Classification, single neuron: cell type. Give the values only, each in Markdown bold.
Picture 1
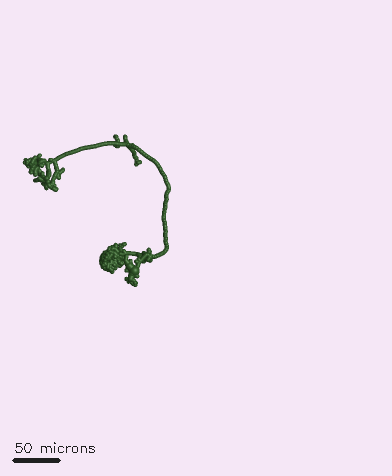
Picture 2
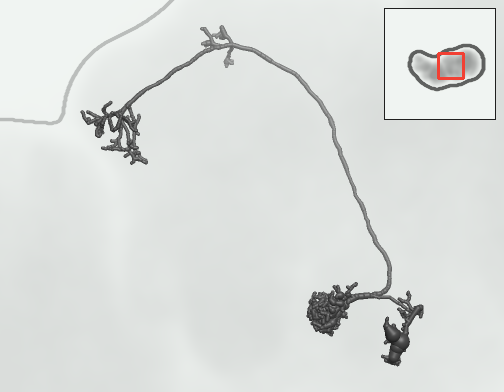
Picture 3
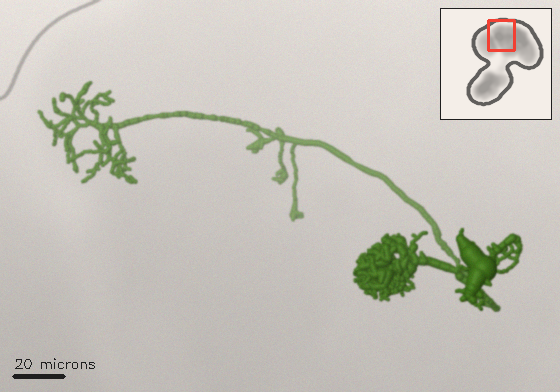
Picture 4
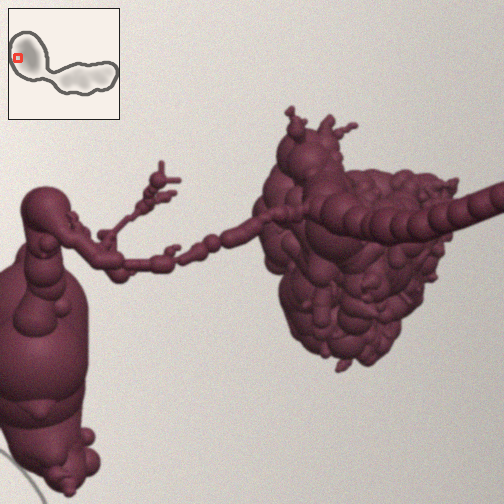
**VL2a_adPN**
